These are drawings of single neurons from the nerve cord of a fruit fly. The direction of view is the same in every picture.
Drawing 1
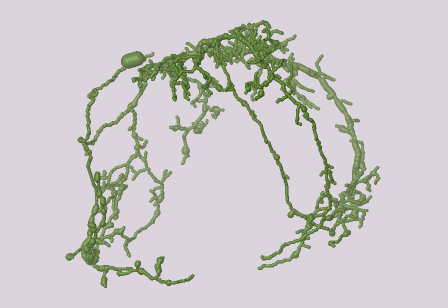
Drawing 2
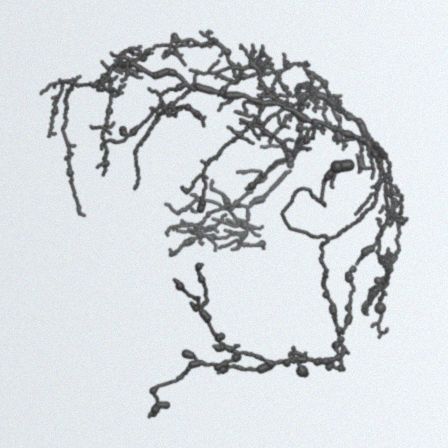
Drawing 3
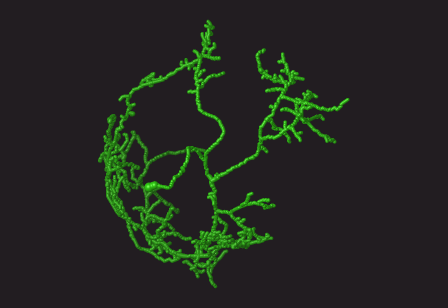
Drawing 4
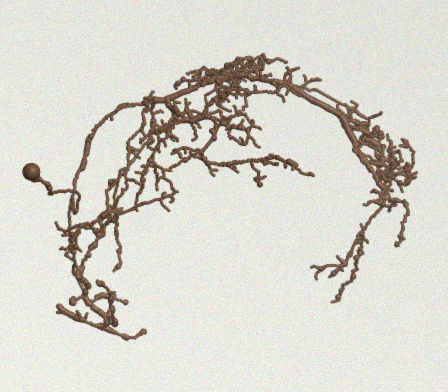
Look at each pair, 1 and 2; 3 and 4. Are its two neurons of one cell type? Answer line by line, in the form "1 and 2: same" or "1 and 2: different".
1 and 2: same
3 and 4: different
